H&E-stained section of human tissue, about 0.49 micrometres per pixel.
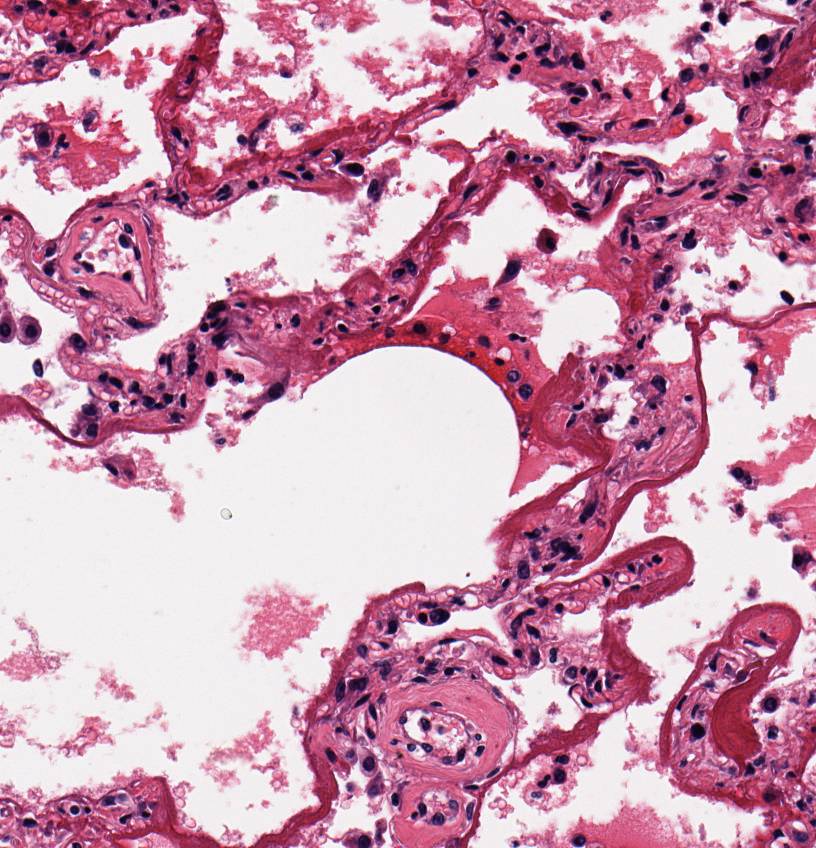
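Lung, haematoxylin and eosin. Thin, branching septa form a meshwork around many open spaces, the biggest at centre-left. A dense, bright pink band lines the upper edge of the large central space. Then, lower middle, a small vessel: thick pink wall, narrow lumen. And no glands anywhere.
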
